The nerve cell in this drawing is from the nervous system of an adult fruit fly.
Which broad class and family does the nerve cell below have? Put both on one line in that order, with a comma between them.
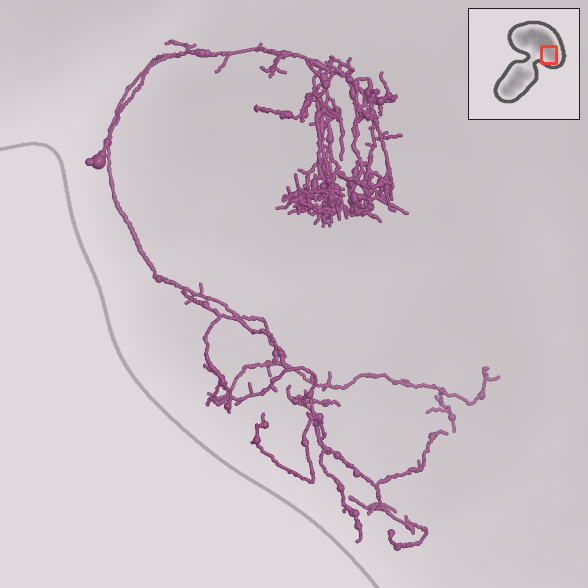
optic-lobe intrinsic neuron, LOLP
